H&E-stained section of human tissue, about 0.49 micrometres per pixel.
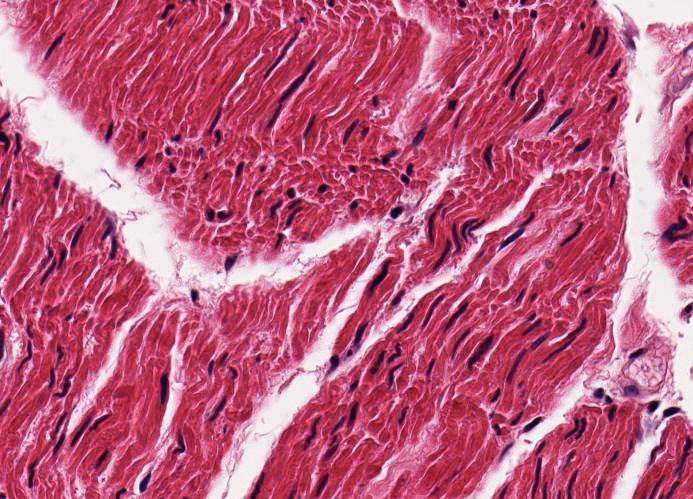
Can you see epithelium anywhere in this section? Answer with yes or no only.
No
